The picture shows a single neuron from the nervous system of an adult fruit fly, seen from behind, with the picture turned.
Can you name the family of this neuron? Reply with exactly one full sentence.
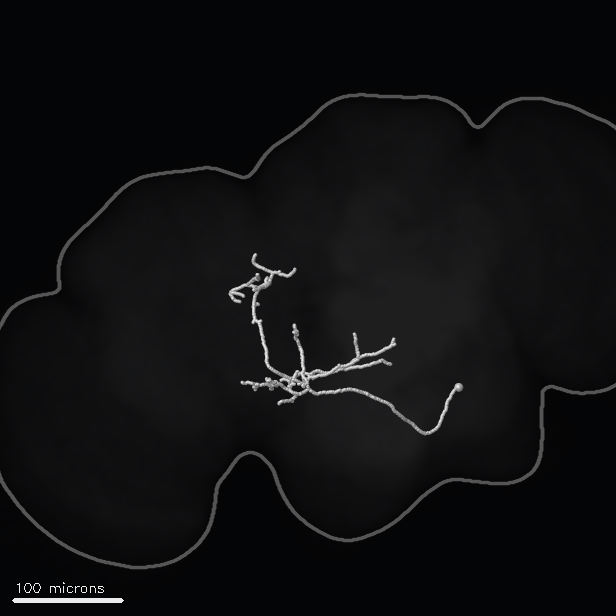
This neuron is grouped into family hemilineage MX7.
